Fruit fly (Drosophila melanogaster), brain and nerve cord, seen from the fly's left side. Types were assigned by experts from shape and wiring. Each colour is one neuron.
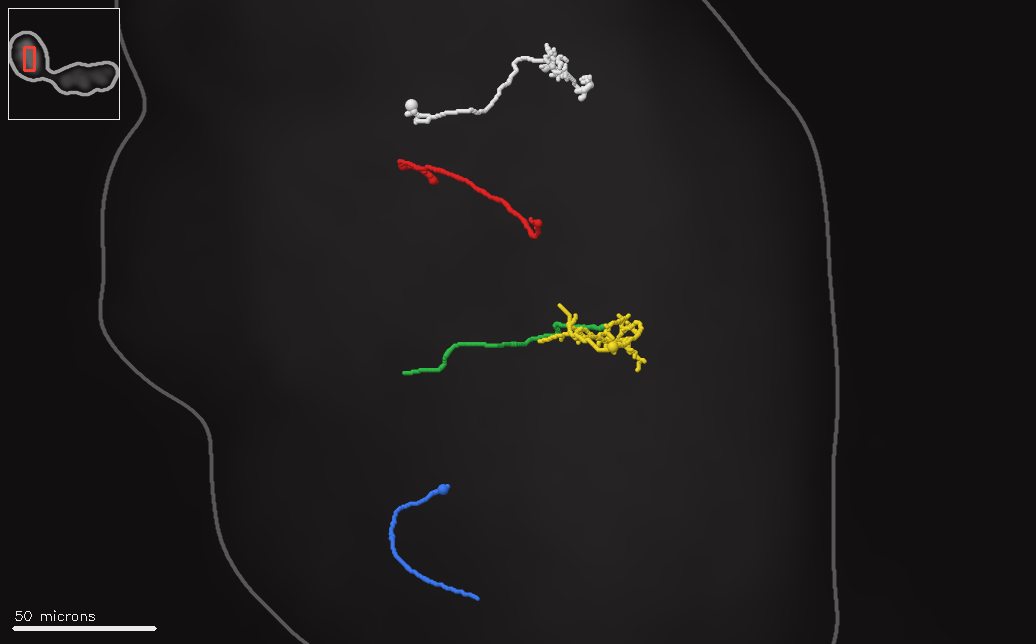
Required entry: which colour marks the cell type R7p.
green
